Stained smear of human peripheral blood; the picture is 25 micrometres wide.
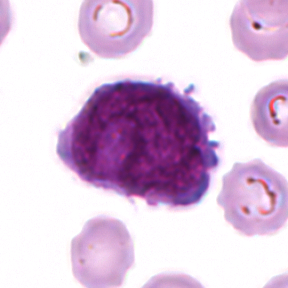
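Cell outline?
Irregular, not smoothly round.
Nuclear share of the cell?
Almost the whole cell.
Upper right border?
Small knob-like blebs project from it.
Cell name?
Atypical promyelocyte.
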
